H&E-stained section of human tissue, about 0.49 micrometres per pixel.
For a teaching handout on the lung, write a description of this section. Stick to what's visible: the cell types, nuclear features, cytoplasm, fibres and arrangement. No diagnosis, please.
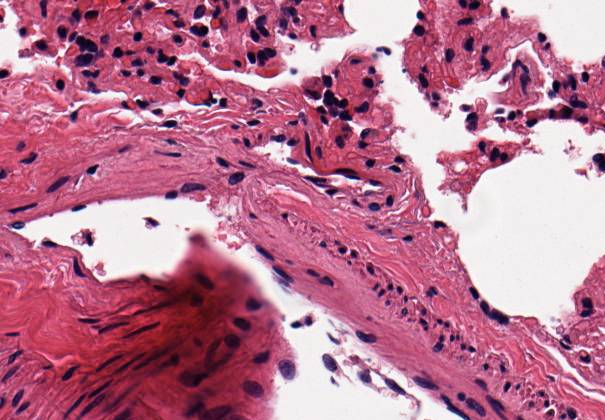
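Within the band, eosinophilic fibres run parallel to its length, and elongated, spindle-shaped nuclei lie along them. Above the band, in the upper part of the field, are loose clusters of cells with round dark nuclei and pink cytoplasm. The lower left corner holds a separate mass of dense pink fibrous tissue with dark elongated nuclei.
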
